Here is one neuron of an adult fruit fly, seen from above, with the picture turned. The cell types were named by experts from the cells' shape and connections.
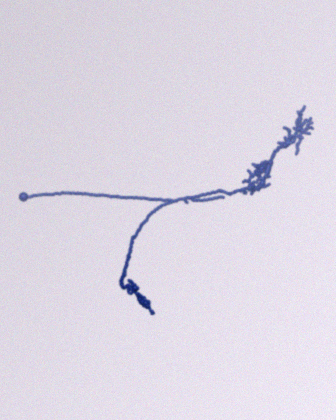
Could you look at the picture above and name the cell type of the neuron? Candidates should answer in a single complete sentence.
This neuron carries the cell type designation T2.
